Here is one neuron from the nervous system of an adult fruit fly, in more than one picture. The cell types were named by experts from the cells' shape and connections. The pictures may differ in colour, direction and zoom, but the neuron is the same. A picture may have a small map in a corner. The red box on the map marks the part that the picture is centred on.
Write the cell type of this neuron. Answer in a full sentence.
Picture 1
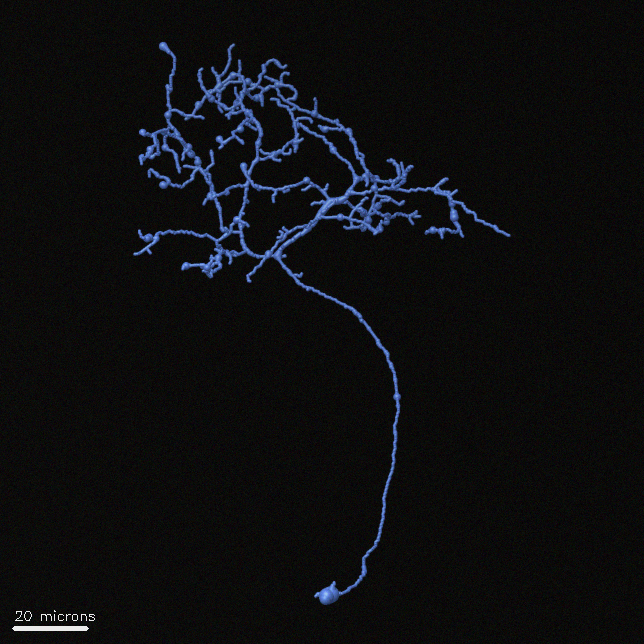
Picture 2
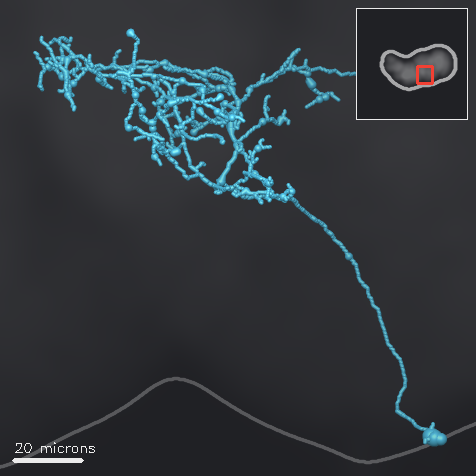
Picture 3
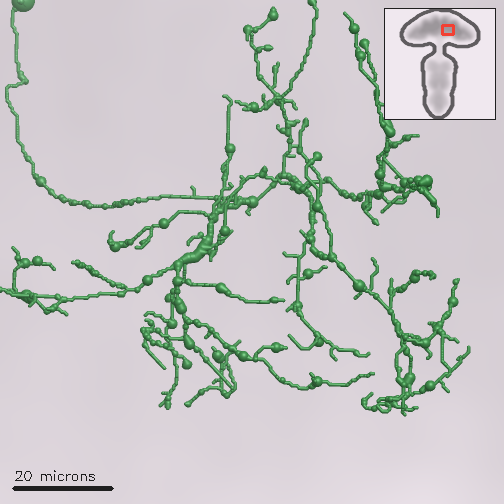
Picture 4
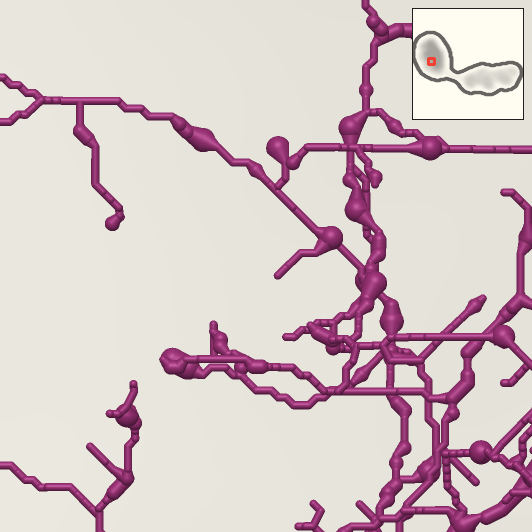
The cell type is CB3739.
